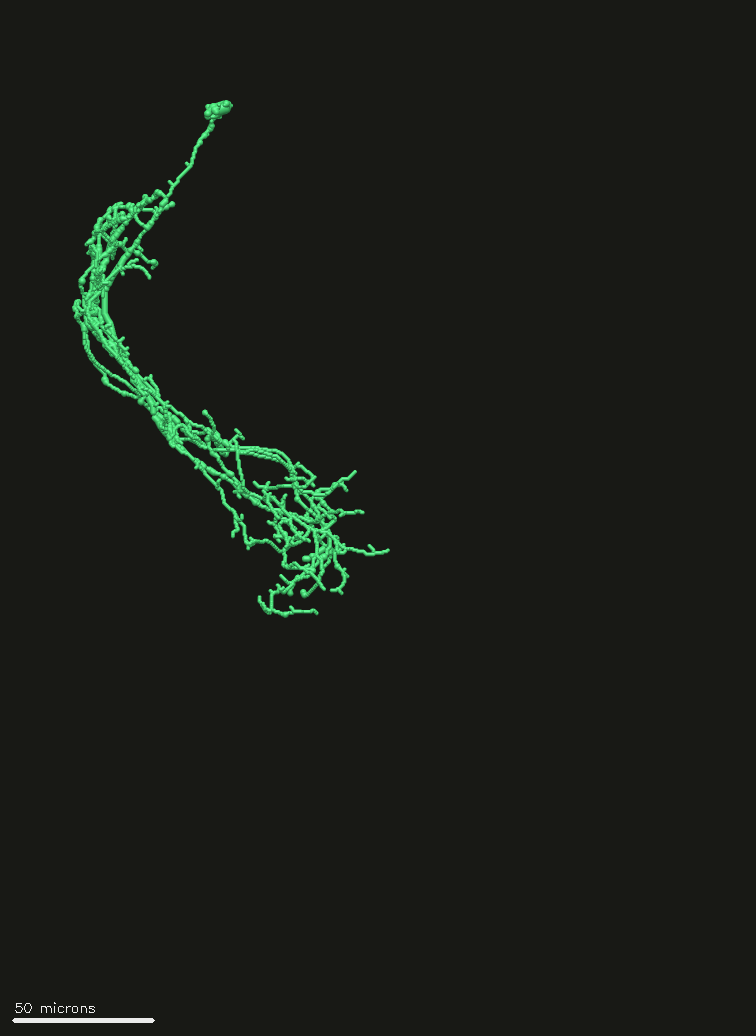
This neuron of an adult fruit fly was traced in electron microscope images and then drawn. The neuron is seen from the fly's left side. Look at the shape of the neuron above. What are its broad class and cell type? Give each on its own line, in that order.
central-brain intrinsic neuron
LAL007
